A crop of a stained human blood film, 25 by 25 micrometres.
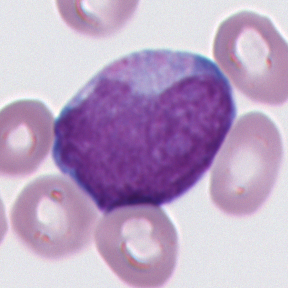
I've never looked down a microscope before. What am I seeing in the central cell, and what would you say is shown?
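The nucleus has a shallow indentation on its upper side. Its chromatin is finely granular and evenly spread. The cytoplasm contains neither coarse granules nor vacuoles. The cell is an atypical promyelocyte.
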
